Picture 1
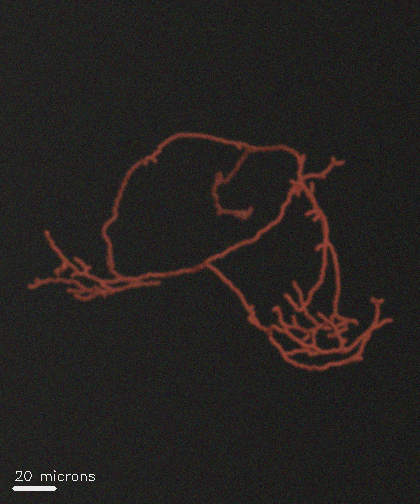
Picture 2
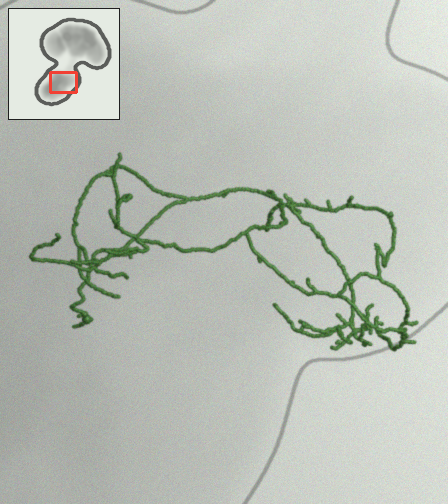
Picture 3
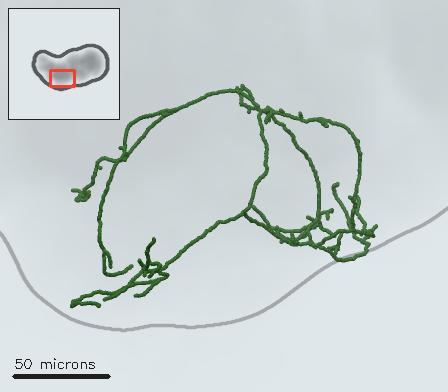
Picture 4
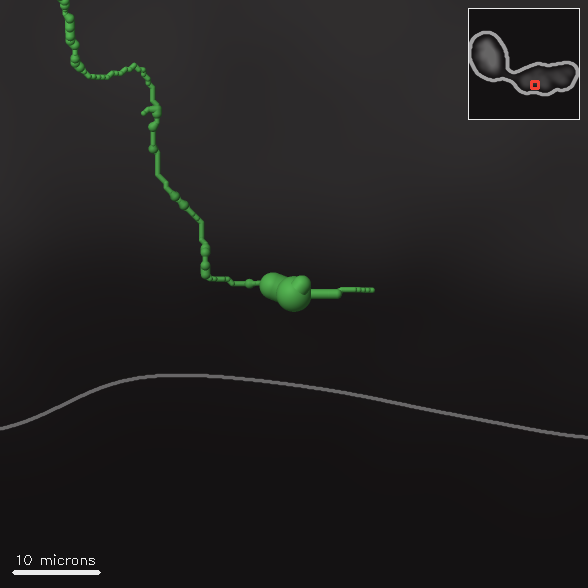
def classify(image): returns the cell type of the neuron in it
IN12B035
